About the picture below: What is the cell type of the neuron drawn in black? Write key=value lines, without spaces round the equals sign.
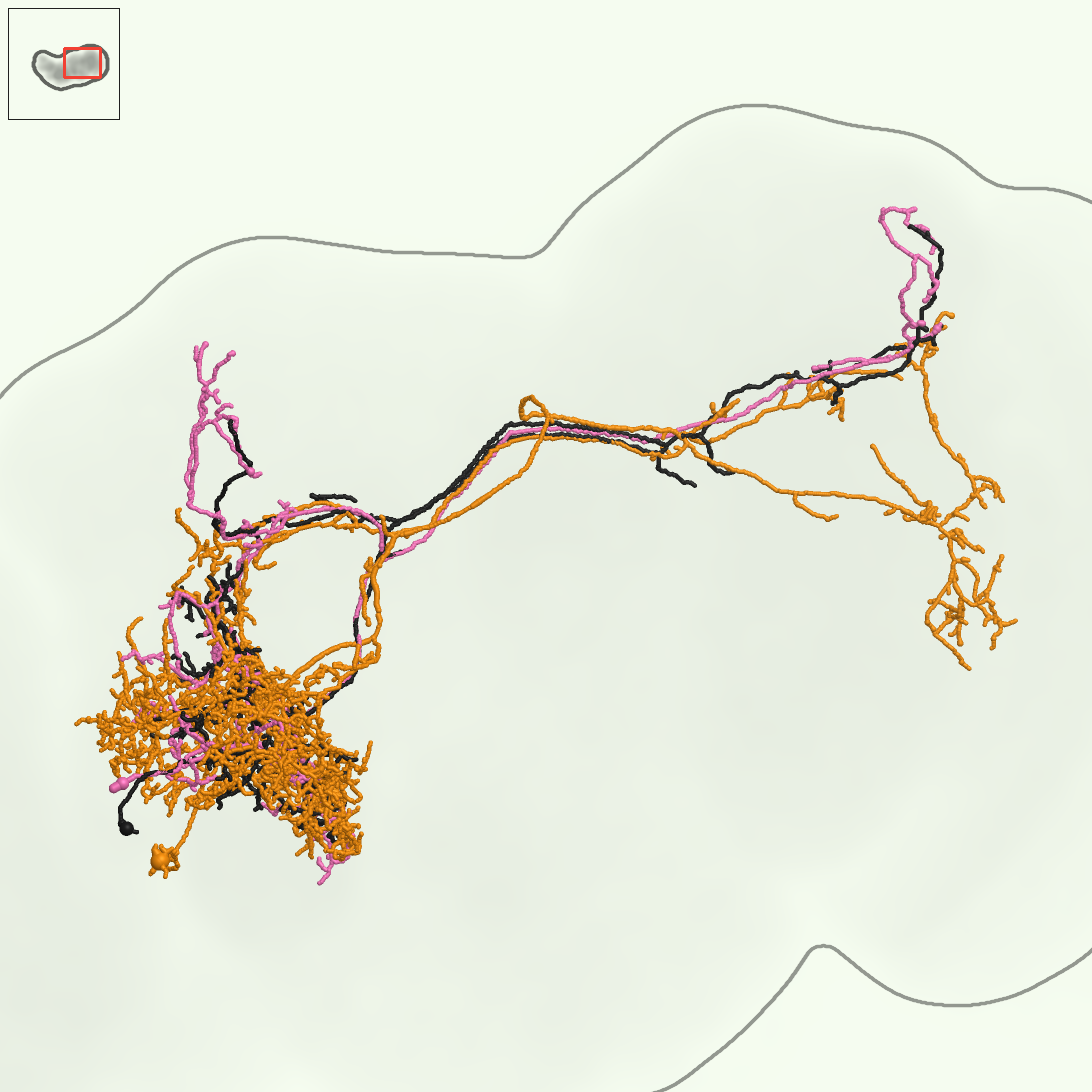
cell_type=AVLP190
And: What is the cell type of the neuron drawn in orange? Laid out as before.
cell_type=AVLP397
